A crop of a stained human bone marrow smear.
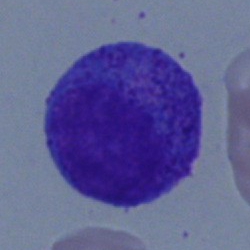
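Promyelocyte in a stained bone marrow smear: a round cell, deep purple-blue throughout, a little paler and bluer at the upper right than at the lower left. Its edge carries no long projections or blebs.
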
